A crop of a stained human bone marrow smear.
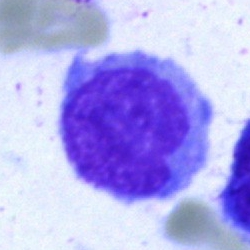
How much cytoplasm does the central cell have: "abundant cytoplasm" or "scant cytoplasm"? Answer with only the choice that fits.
Scant cytoplasm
